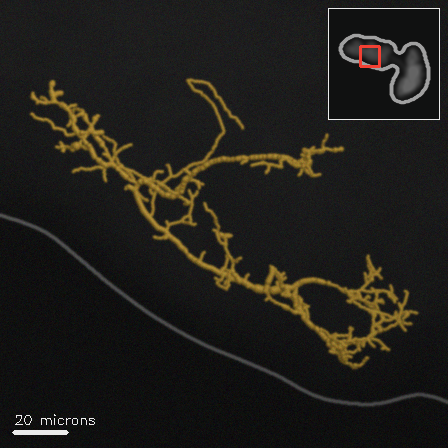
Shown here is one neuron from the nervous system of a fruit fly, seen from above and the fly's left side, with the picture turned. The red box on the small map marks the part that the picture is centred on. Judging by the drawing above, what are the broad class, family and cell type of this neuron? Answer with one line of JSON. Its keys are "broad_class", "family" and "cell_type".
{"broad_class": "nerve-cord intrinsic neuron", "family": "hemilineage 13A", "cell_type": "IN13A022"}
